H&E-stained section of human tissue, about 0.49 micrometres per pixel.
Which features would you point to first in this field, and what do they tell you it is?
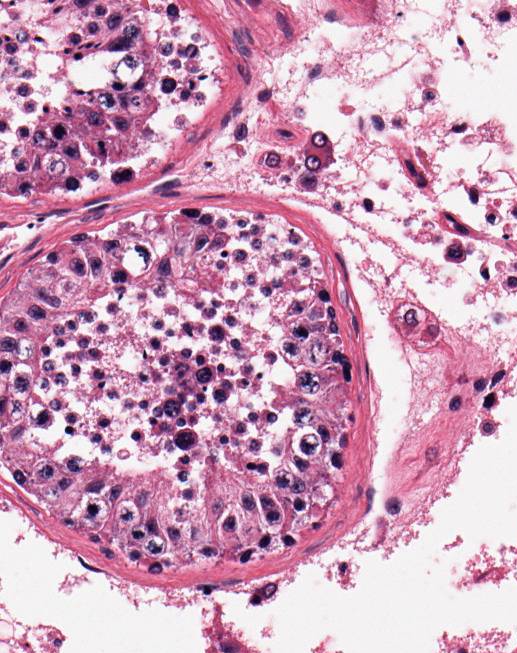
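It's a seminiferous tubule, the round one filling left and lower field; part of another shows upper left. Concentric pink fibrous layers with flattened, elongated nuclei bound them; the lining's stratified, many layers deep.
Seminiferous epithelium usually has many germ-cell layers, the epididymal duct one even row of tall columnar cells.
The centre's crowded with small round dark nuclei, no empty lumen.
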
